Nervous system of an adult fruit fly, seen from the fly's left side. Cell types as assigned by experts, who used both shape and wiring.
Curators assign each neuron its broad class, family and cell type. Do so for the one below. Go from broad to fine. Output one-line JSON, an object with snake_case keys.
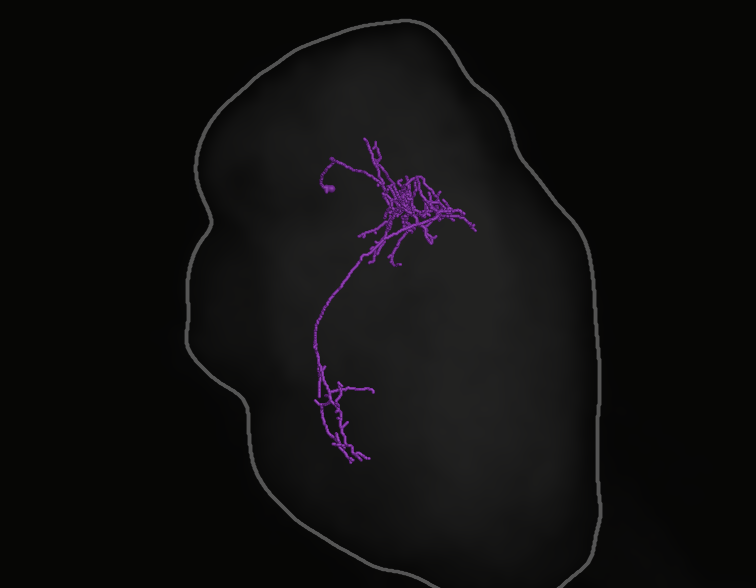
{"broad_class": "central-brain intrinsic neuron", "family": "hemilineage VLPd1", "cell_type": "AVLP044_a"}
